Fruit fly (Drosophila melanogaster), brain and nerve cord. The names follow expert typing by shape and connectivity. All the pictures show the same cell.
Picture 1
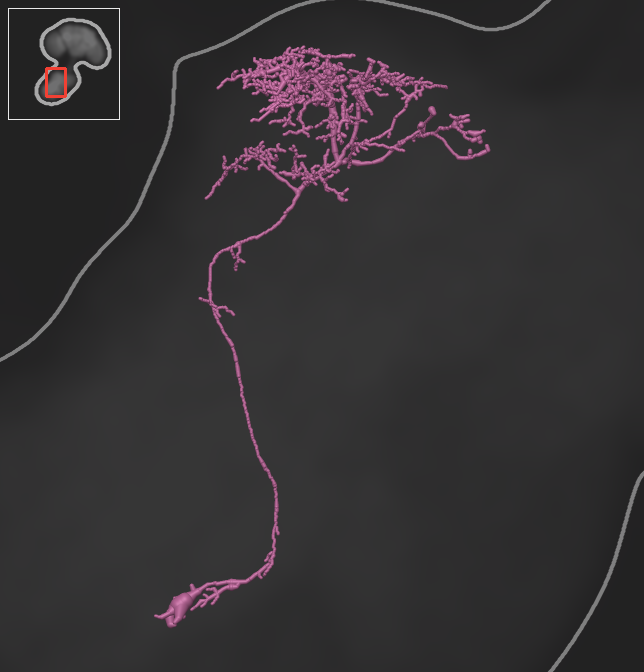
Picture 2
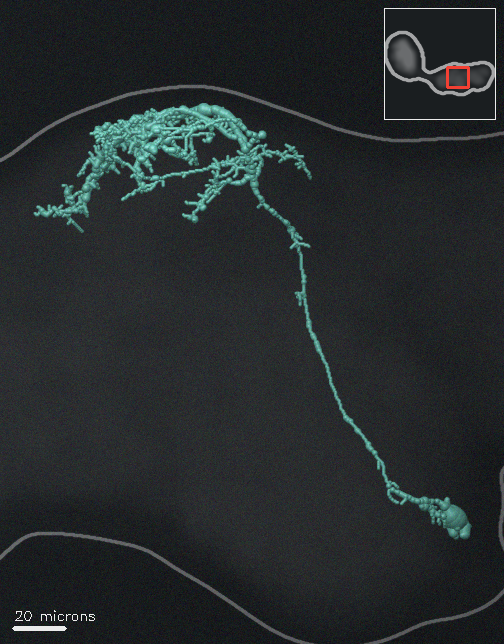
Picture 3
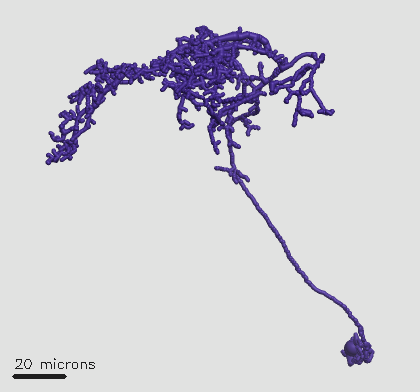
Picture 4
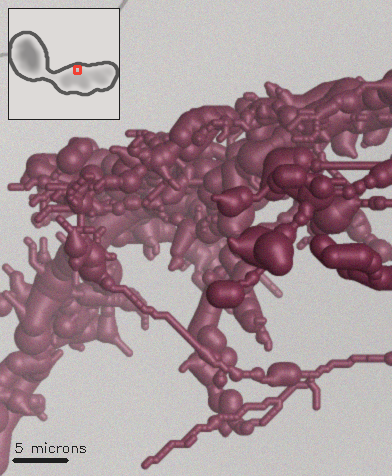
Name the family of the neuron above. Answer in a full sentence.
The family is hemilineage 06A.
